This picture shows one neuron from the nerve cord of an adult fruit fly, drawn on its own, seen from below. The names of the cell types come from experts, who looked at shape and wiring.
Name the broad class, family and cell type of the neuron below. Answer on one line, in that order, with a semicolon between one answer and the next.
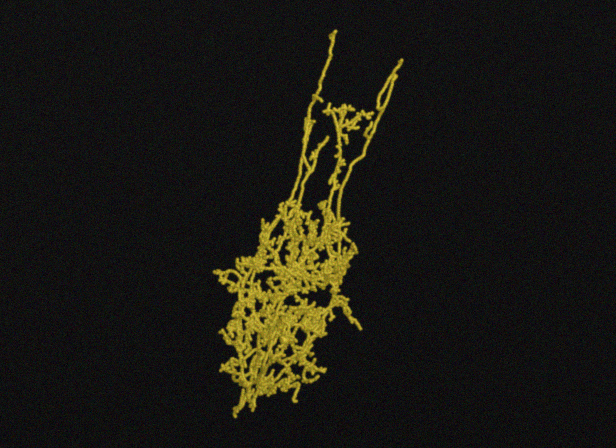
nerve-cord intrinsic neuron; hemilineage 00A; IN00A004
